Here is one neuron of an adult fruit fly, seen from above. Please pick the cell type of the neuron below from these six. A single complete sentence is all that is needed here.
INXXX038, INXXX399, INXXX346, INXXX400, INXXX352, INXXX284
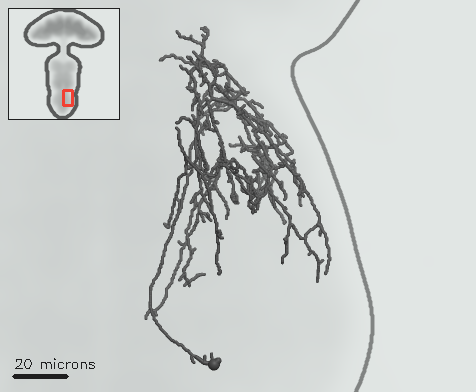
The cell type this neuron represents is INXXX284.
